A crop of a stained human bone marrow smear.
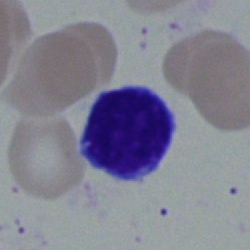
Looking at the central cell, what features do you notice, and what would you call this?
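Roughly round, the cell has a slightly uneven edge. Its chromatin stains dark purple and is dense, with only a few slightly paler patches. No distinct nucleolus can be made out in the nucleus, and no granules are visible in the cell. The cell is a lymphocyte.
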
